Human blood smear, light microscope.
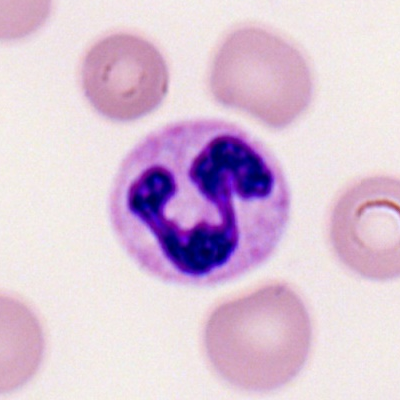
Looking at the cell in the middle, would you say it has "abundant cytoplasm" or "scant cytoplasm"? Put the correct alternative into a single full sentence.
The cytoplasm forms a broad area around the nucleus.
